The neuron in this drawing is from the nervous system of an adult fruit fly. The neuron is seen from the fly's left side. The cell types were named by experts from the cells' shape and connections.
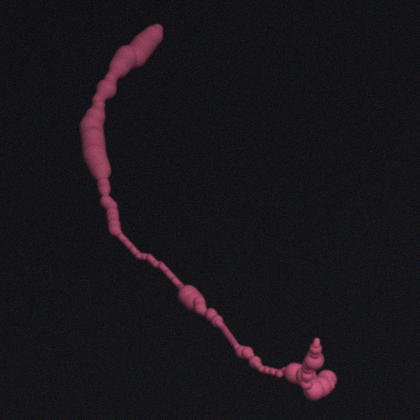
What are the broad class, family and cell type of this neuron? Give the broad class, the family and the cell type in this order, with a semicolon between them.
photoreceptor or other optic-lobe sensory neuron; class visual; R8y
